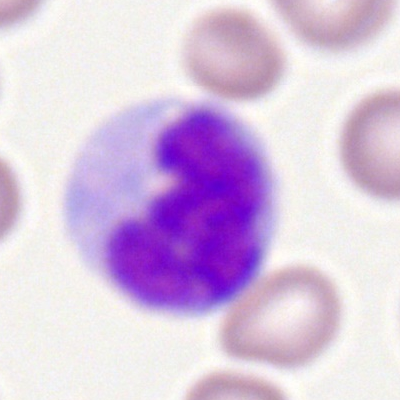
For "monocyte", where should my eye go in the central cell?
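Round and smooth: that is the outline of this monocyte. Its nucleus lies toward the right side of the cell. The chromatin stains dark purple and looks clumped, with paler patches between the clumps. A fairly broad area of pale lilac-blue cytoplasm fills the left part of the cell, which fits the generous cytoplasm of a monocyte.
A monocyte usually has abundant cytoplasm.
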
